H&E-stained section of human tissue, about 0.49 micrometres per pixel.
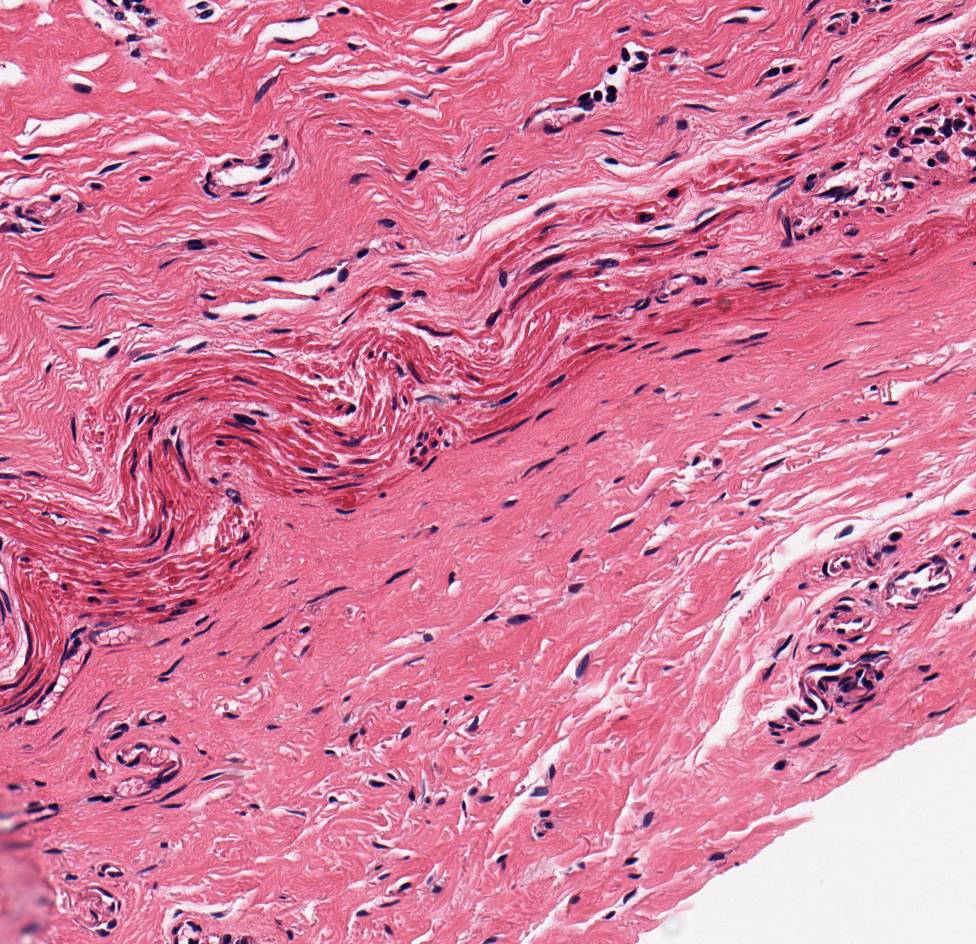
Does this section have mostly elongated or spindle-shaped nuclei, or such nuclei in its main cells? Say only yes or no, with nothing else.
Yes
